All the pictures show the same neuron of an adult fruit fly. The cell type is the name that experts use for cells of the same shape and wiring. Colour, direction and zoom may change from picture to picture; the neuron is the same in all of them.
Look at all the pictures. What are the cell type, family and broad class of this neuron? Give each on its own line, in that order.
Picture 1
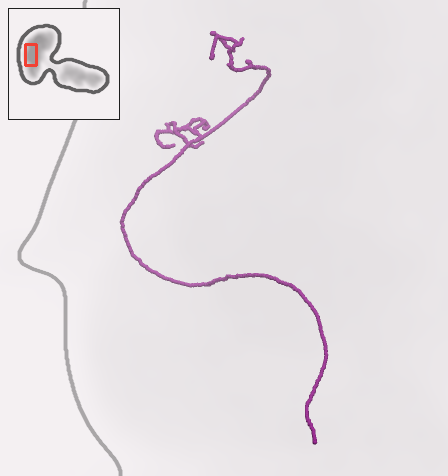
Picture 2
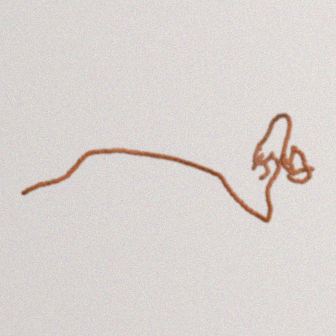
ORN_VM7d
class olfactory
sensory neuron entering the brain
